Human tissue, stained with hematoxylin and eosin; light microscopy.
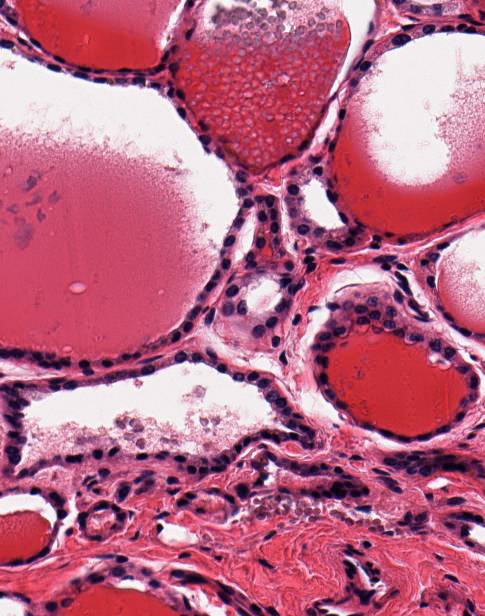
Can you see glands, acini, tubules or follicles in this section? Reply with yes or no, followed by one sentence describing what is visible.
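Yes. The field is made up of closed rounded follicles packed side by side, with the largest at the upper left.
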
